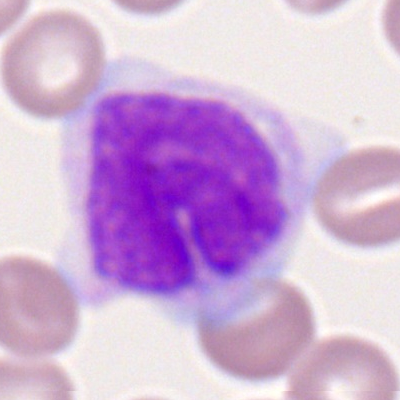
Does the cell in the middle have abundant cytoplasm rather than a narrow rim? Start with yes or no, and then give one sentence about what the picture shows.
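No. The nucleus takes up most of the area of the cell.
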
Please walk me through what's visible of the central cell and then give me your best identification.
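Rather than round, the outline is irregular and angular. A narrow cleft runs into the nucleus from its lower edge. The nucleus occupies most of the cell area, its chromatin mottled with darker purple patches and paler spots. The cell is a monocyte.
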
